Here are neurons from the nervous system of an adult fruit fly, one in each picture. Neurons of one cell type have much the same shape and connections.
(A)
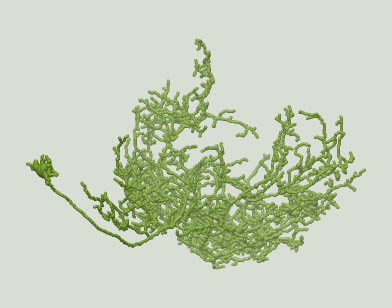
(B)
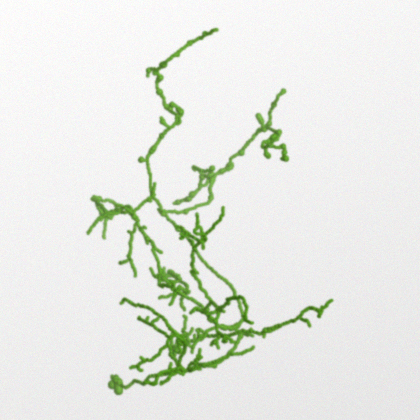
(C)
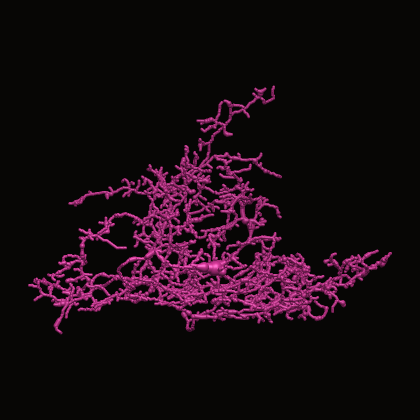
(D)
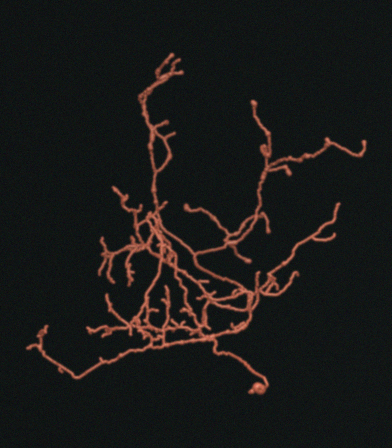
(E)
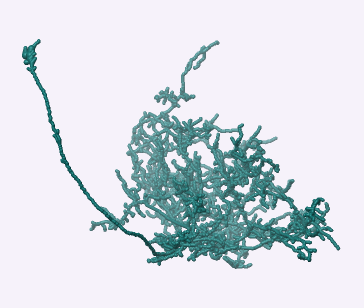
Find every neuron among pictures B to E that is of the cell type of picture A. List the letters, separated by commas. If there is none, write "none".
C, E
